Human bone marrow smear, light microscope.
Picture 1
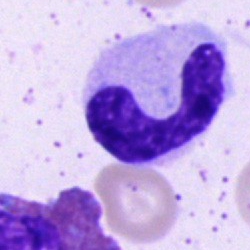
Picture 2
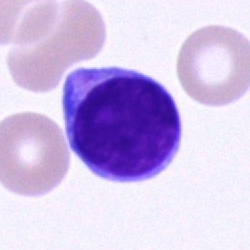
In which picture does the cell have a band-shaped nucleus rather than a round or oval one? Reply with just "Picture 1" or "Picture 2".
Picture 1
